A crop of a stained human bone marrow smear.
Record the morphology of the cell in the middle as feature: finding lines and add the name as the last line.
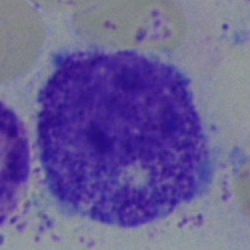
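Outline: round
Neighbour: purple-staining cell cut off at left edge
Focus: slightly blurred
Name: myelocyte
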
